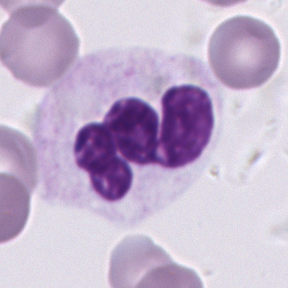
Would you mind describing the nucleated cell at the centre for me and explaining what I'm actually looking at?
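Cell outline roughly round and smooth. Chromatin dark purple, coarsely clumped. Cytoplasm abundant, pale pinkish-lilac, with fine pinkish-violet granules scattered throughout. Segmented neutrophil.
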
